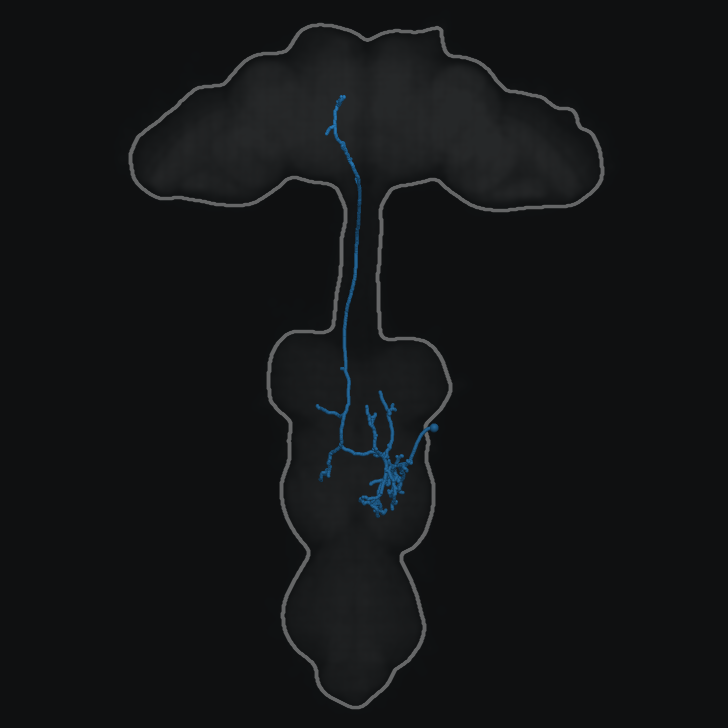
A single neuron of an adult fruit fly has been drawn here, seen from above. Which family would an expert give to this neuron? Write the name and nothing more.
hemilineage 08B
